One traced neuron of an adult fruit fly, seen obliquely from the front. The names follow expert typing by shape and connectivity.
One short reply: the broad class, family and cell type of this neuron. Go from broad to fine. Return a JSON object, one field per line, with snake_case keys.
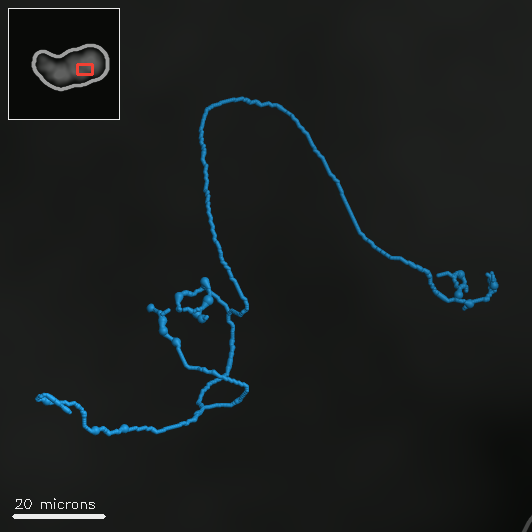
{
 "broad_class": "sensory neuron entering the brain",
 "family": "class olfactory",
 "cell_type": "ORN_VC4"
}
